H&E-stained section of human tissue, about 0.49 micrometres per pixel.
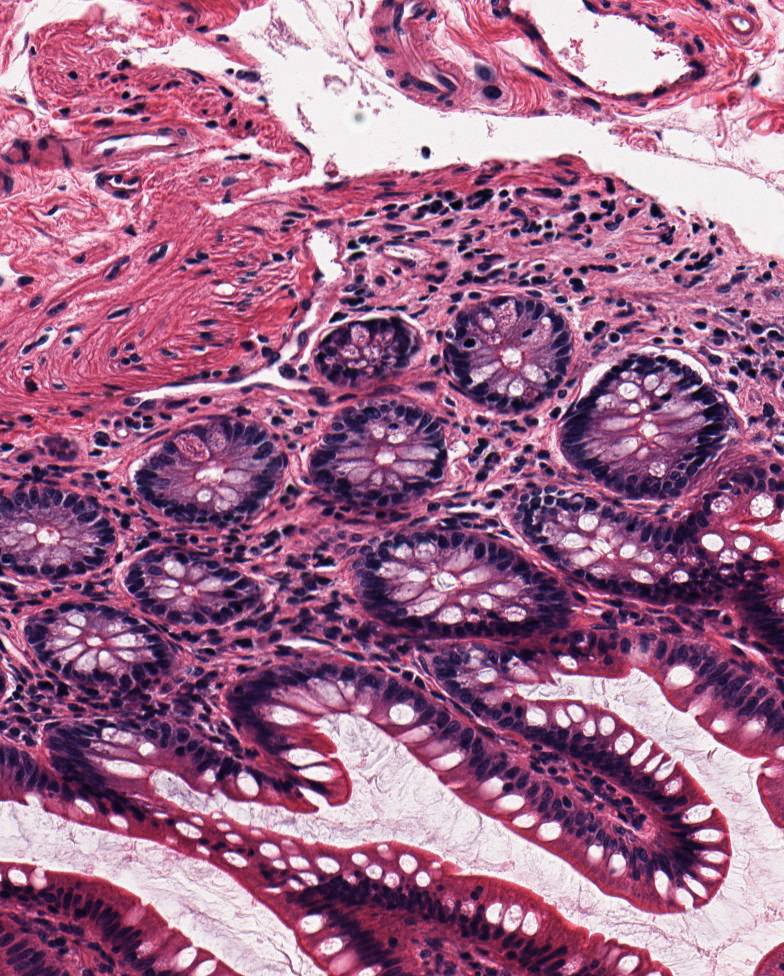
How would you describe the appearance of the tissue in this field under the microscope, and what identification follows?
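Round glandular crypts, cut in cross-section, fill the middle of the field. Elongated finger-like mucosal projections occupy the lower part, lined by columnar epithelium crowded with many goblet cells. The epithelial nuclei are dark, elongated and aligned at the base of the cells. Bundles of pink smooth muscle fill the upper left corner. The tissue is terminal ileum.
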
